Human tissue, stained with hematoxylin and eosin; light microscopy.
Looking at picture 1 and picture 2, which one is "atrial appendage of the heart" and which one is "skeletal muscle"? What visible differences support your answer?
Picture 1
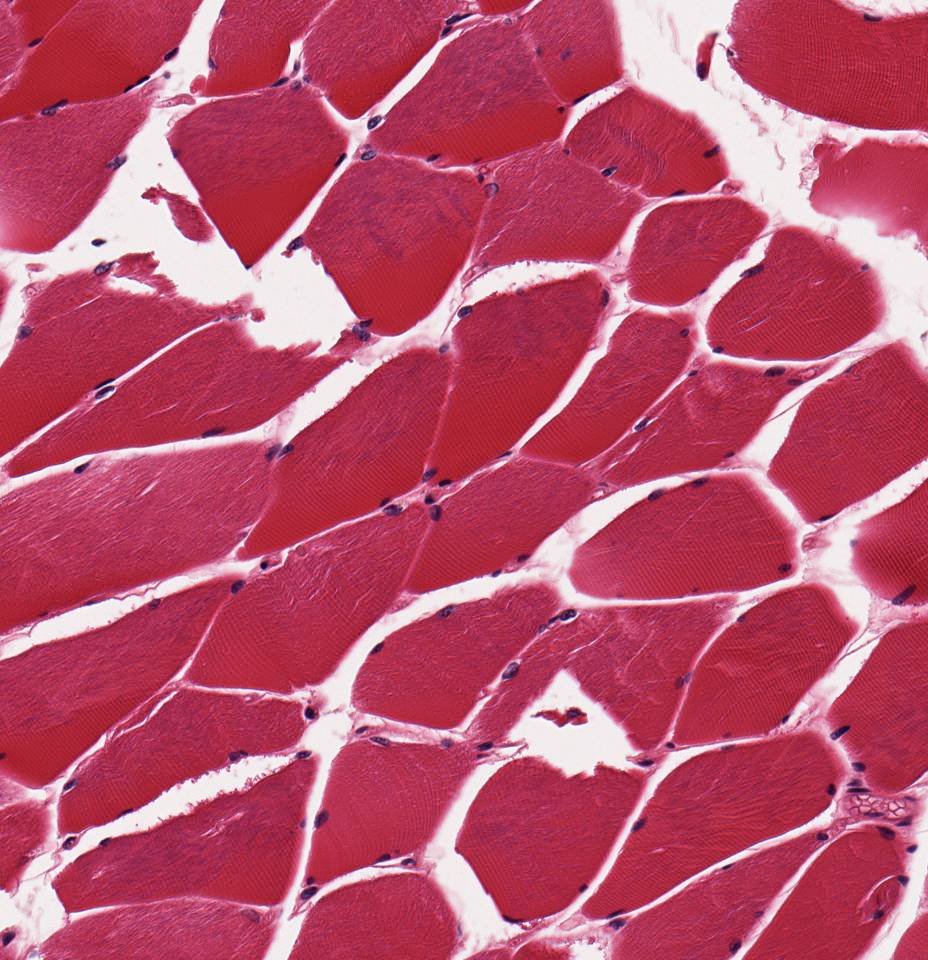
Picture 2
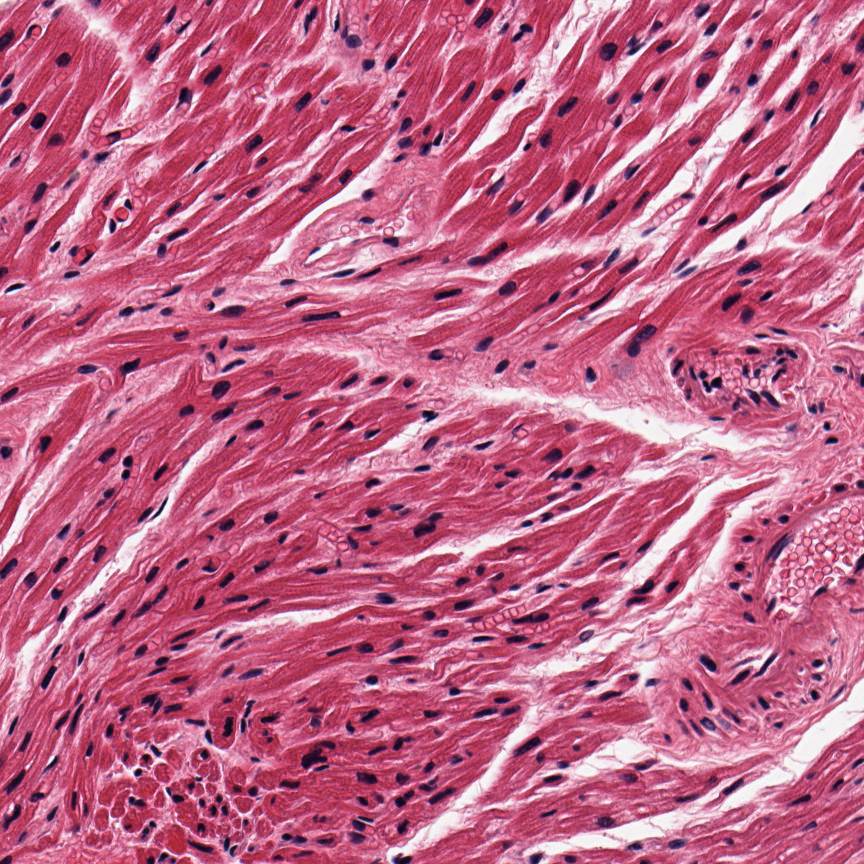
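Picture 1 is skeletal muscle; picture 2 is atrial appendage of the heart. Nuclei in picture 1 are small, dark, flattened and placed at the fibre edges; in picture 2 they are oval and central. Fibres in picture 2 branch and join neighbouring fibres, and their deep pink cytoplasm shows faint lengthwise striations. Between the fibres, picture 1 has only a thin, delicate layer of connective tissue and no fat cells anywhere, whereas picture 2 has narrow capillaries carrying red blood cells in single file.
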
